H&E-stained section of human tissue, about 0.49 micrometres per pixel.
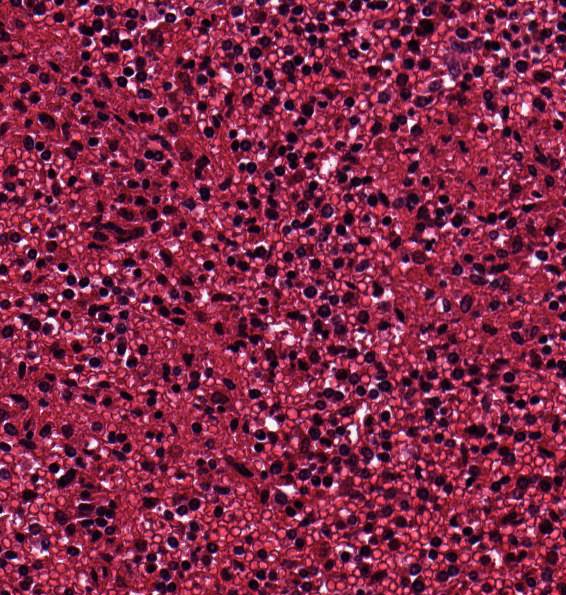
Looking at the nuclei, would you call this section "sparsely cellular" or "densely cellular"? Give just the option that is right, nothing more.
Densely cellular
